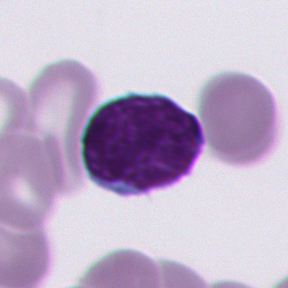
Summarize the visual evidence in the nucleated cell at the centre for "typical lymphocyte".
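The cell has a smooth outline, round to slightly oval, and dense, coarsely clumped chromatin stained dark purple, with no nucleolus visible. Only a scant rim of pale blue cytoplasm shows, mostly at the lower edge.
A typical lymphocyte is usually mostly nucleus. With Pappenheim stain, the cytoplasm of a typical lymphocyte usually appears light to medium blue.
The scant rim and its pale blue colour both agree with this, and nothing shown runs against the name typical lymphocyte.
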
